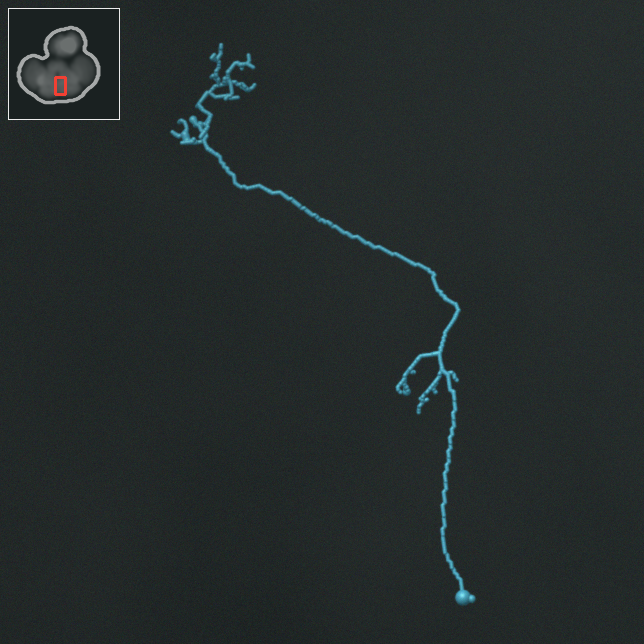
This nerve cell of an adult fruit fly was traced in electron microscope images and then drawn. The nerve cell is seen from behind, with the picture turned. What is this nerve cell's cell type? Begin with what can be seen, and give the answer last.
Its cell body lies at the lower right of the picture. As drawn here it is taller than it is wide. It is a central-brain intrinsic neuron. It is of cell type PFNp_a.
